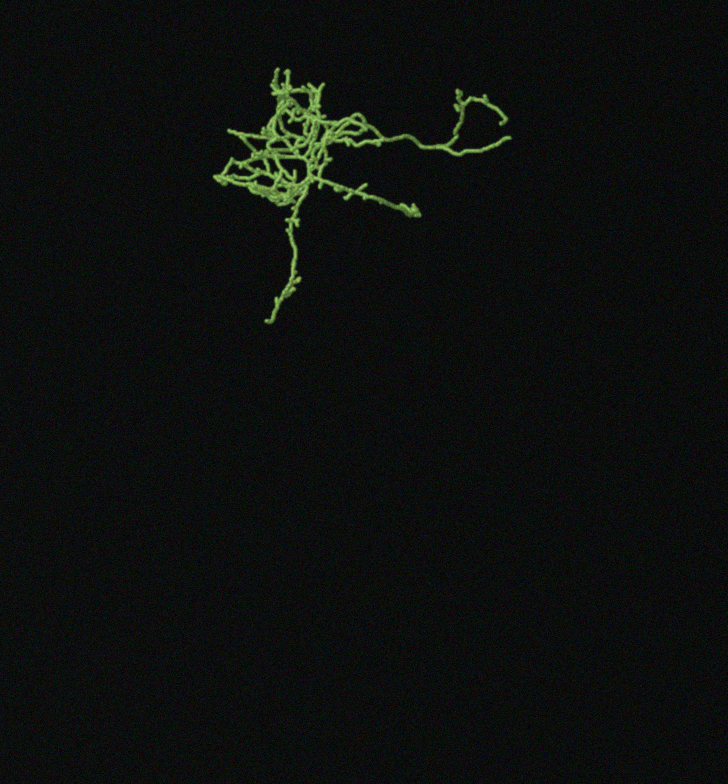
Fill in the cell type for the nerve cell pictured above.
IN12B021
